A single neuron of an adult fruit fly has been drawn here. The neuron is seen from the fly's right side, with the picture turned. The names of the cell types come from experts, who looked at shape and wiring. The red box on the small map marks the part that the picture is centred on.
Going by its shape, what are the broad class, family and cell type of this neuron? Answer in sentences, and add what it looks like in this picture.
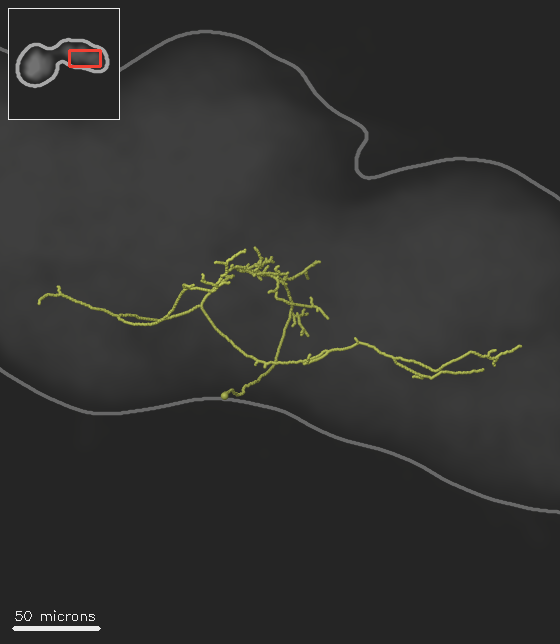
Its broad class is nerve-cord intrinsic neuron. The family is hemilineage 18B. Its cell type is IN18B054. The cell body is in the middle of the picture. From left to right in the picture it spans about 300 microns.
